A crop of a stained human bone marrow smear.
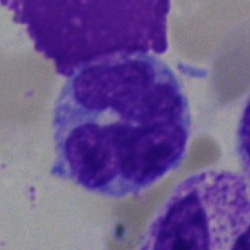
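Monocyte, centre of a stained human bone marrow smear. Round outline. Nucleus a thick curved band bent into a C-shape opening to the left, with a small pale gap of cytoplasm between its upper and lower parts. Chromatin dense, clumped, staining dark purple.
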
